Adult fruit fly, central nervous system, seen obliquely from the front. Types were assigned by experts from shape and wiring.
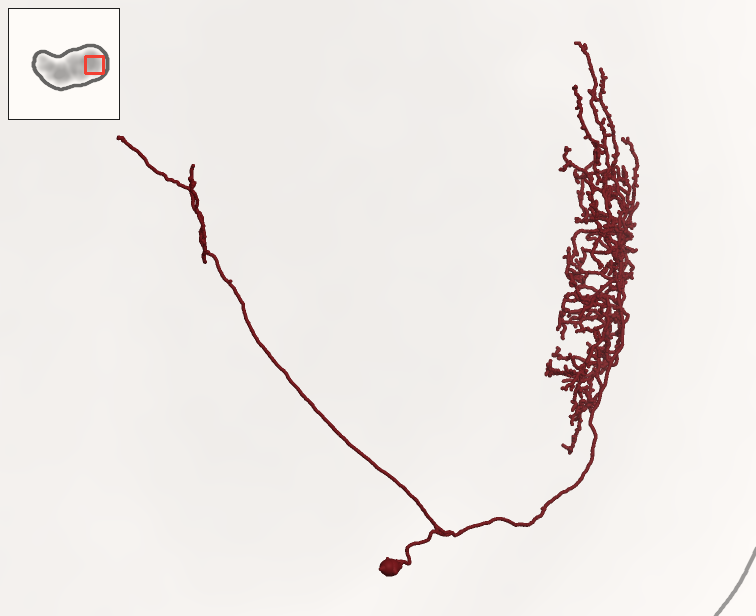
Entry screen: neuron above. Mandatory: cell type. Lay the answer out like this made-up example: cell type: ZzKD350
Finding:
cell type: MeVP4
